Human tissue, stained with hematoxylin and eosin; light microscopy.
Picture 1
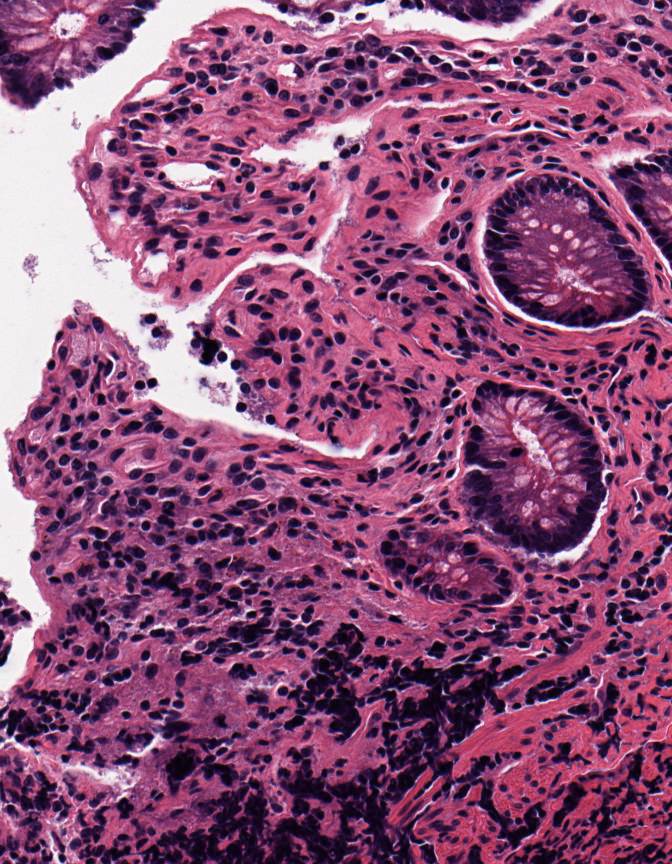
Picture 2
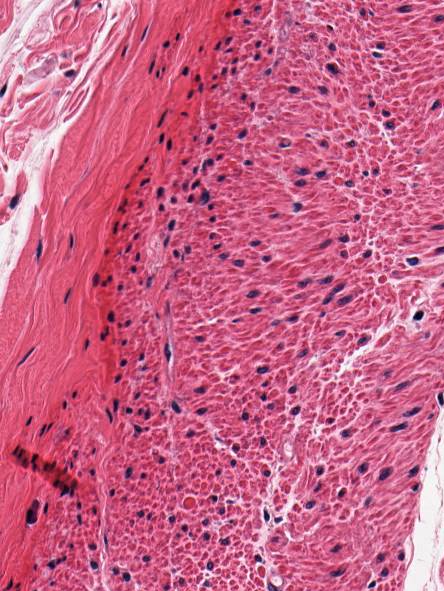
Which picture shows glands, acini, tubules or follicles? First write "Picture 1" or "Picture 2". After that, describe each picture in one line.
Picture 1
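Picture 1: Round glandular crypts cut in cross-section lie in the right half of the field.
Picture 2: No epithelium or glands are present anywhere in the field.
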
